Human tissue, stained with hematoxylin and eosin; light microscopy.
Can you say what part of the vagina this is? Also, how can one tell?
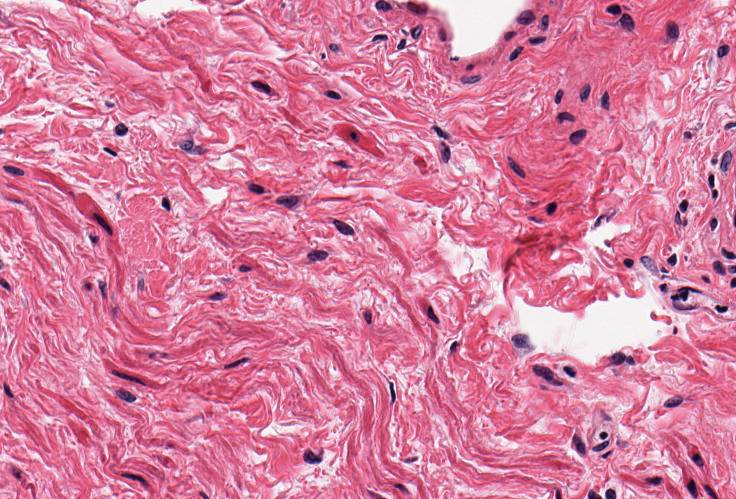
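Looking it over, I take this for dense connective tissue. What settles it for me: densely packed pink collagen bundles fill the whole field, and the only cells are sparse fibroblasts scattered singly between them.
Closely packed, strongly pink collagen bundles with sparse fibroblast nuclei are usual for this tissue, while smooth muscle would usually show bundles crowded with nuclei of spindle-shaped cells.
Beyond that, I notice the bundles run in many directions and are wavy rather than straight, and the fibroblasts show no distinct cytoplasm apart from the surrounding collagen.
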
